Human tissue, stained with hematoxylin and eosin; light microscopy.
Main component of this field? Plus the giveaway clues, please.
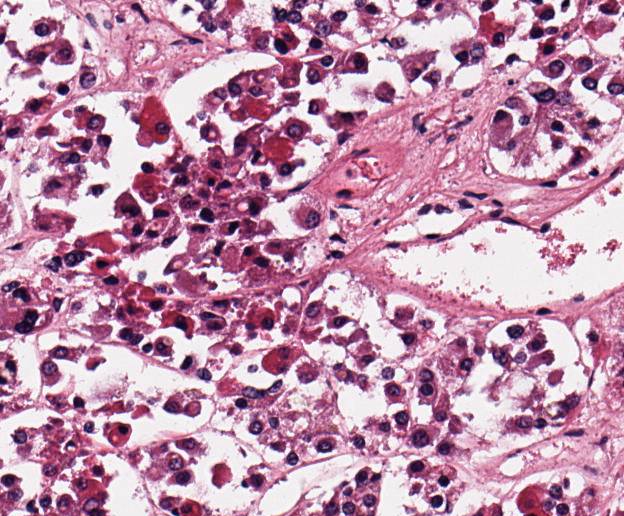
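What you have here is the pars distalis of the pituitary. Start with the many cells whose cytoplasm is pale, clear to finely vacuolated.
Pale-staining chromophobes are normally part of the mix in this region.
Then find the scattered cells with dense, deep red-pink cytoplasm, most numerous in the left-centre.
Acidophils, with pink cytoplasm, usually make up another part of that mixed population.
A broader band of pink fibrous stroma with elongated nuclei runs from the centre towards the upper right. Many cell groups have also pulled away from their septa, leaving clear clefts.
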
